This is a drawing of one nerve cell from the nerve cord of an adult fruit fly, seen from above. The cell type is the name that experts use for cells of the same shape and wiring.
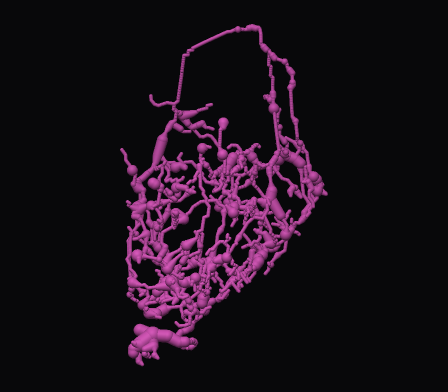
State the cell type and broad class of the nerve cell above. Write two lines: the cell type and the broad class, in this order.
INXXX336
nerve-cord intrinsic neuron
